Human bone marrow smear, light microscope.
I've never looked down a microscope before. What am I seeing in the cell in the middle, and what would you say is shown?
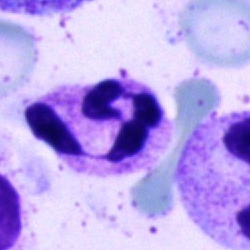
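Beginning with shape, the outline is oval, longer from side to side than from top to bottom. Next, the chromatin is dark purple and densely clumped. No nucleoli are visible in the nucleus. Last, the cytoplasm shows no vacuoles. This is a segmented neutrophil.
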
